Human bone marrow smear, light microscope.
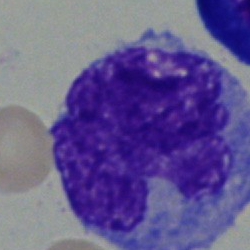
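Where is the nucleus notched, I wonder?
Deeply, at the lower right, and pale cytoplasm fills the notch.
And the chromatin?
Dark purple and clumped, with paler gaps between the clumps.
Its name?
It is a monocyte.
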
